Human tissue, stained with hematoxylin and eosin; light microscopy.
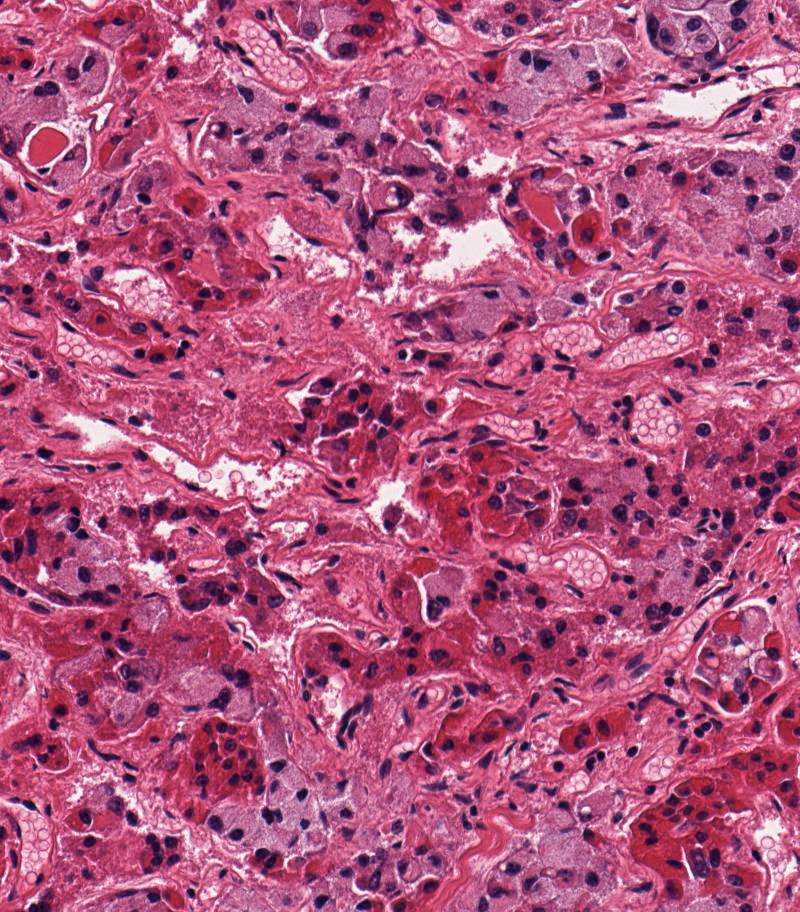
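Pituitary: small nests and cords of cells fill the field, parted by thin strands of stroma made of delicate pink fibres with scattered spindle-shaped nuclei. Cells with pale purple, finely granular cytoplasm mix in among the red cells, and no epithelium-lined glandular lumens appear anywhere.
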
